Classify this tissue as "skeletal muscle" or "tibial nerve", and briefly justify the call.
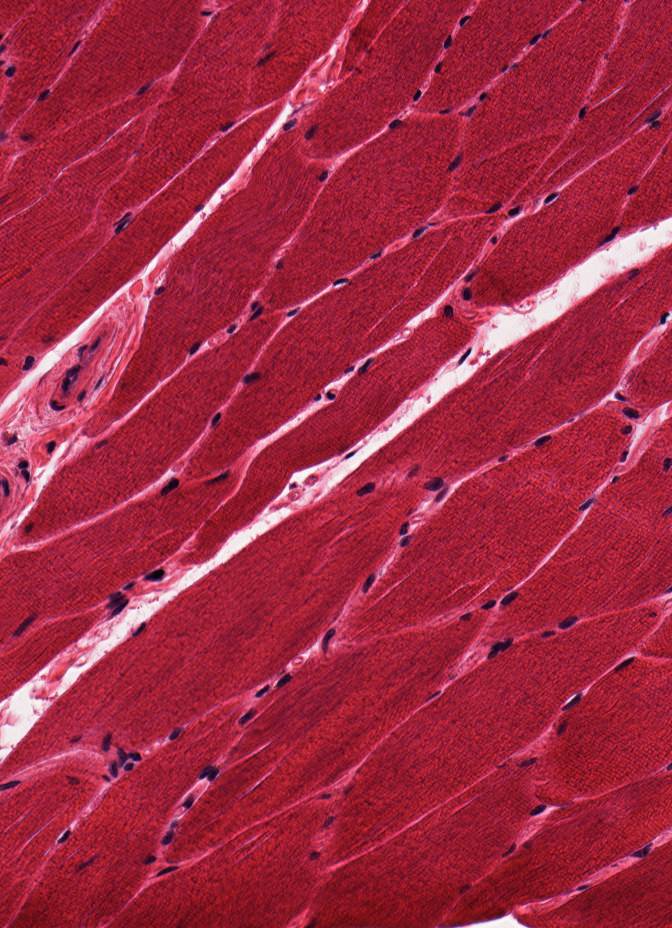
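Skeletal muscle. First: the fibre cytoplasm is deep red and evenly stained throughout the field.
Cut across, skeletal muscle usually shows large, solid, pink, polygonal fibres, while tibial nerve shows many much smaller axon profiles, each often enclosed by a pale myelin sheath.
That even red fill fits solid muscle fibres. Next: fibres run parallel in one direction, without crisscrossing. Then: dark, elongated nuclei at fibre edges, not central. Last: thin pale pink connective tissue strands separate individual fibres.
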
